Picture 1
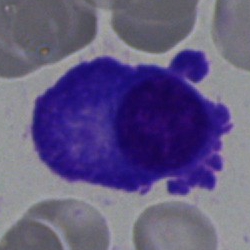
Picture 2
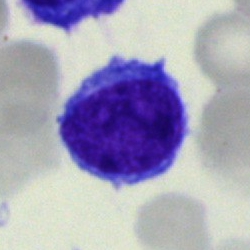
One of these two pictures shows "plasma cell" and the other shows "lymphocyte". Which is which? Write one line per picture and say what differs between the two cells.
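Picture 1 – plasma cell. The cytoplasm is abundant and stains deep blue.
Picture 2 – lymphocyte. The cytoplasm forms only a thin rim around the nucleus.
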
